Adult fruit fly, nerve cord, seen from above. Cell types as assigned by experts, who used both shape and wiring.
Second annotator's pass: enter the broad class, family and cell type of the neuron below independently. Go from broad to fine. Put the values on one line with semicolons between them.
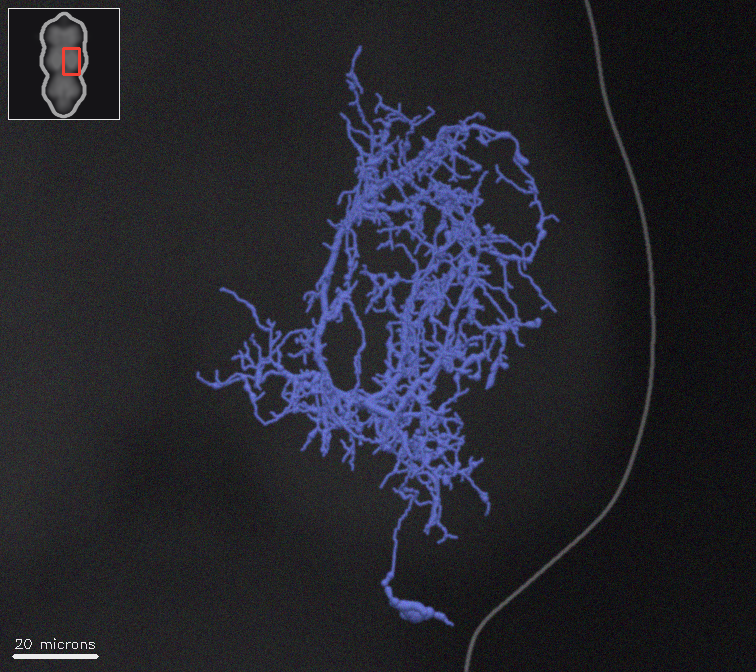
nerve-cord intrinsic neuron; hemilineage 20A.22A; IN20A.22A002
